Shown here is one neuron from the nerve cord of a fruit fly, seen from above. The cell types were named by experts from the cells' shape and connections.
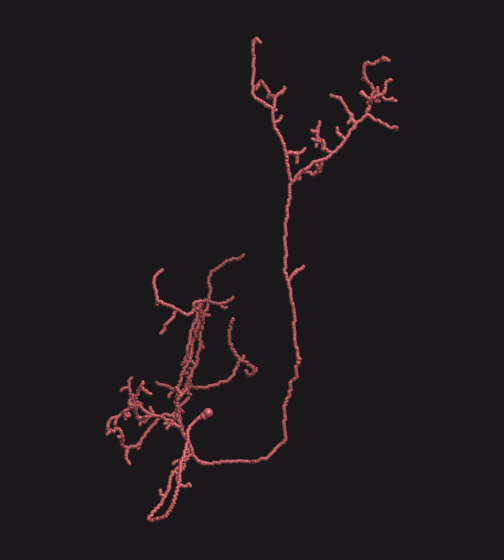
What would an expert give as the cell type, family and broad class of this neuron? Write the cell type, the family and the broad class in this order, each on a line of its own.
IN19B097
hemilineage 19B
nerve-cord intrinsic neuron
